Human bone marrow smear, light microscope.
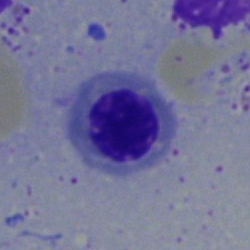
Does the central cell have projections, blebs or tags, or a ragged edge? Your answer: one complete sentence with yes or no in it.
No, smooth rather than rough is the outline of this cell.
